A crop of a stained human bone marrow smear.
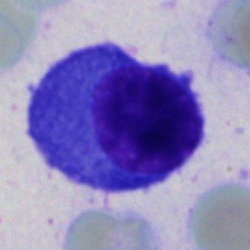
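Plasma cell, centre of a stained human bone marrow smear under the light microscope. First, the outline is round to oval, with a slightly uneven, finely knobbly edge. Second, the nucleus sits off-centre, pushed toward the cell's right side. Third, its chromatin is dark purple and dense. Last, plentiful cytoplasm stains a deep blue.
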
